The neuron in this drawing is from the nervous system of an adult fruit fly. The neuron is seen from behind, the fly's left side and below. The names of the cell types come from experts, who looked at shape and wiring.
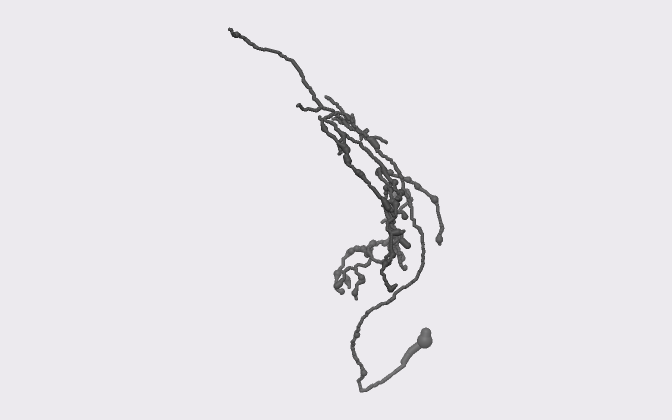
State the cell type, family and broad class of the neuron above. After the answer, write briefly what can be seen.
The cell type is v2LN39a. The family is hemilineage ALv2. It is a central-brain intrinsic neuron. In this view it is taller than it is wide.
